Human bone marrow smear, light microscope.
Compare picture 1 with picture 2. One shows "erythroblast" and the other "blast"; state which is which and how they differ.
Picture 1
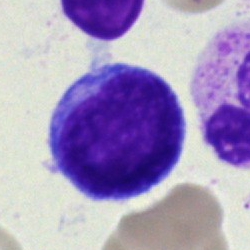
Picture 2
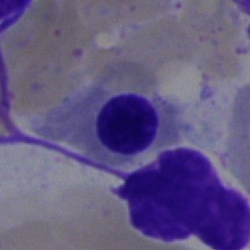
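Blast in picture 1; erythroblast in picture 2. Chromatin: finely textured, not coarsely clumped, in the blast; dense and almost uniformly dark purple in the erythroblast. Cytoplasm: in the blast, only a thin rim, widest at upper left, with the nucleus filling nearly the whole cell; in the erythroblast, abundant and pale greyish blue, spreading widely around the nucleus. Outline: round and smooth in the blast; faint and irregular in the erythroblast.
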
